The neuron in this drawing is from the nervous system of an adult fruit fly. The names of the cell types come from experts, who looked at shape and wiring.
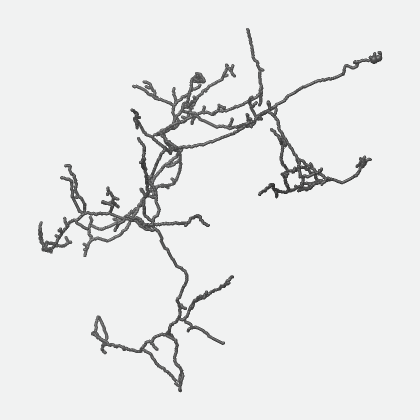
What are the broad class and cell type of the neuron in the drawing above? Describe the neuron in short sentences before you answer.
The cell body is at the upper right of the picture. The picture shows dozens of branch ends. Its broad class is central-brain intrinsic neuron. It is of cell type LAL192.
